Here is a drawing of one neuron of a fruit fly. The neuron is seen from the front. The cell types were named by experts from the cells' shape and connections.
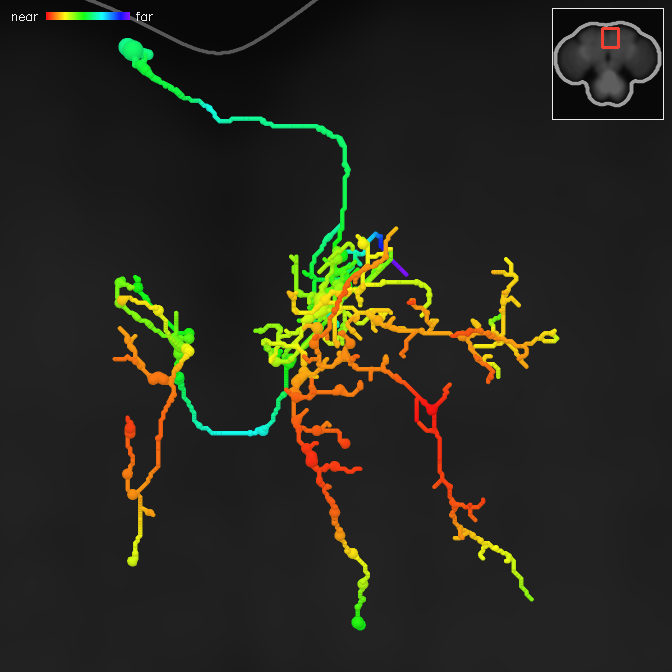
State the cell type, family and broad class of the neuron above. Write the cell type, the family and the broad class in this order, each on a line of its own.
CB1062
hemilineage SMPad3
central-brain intrinsic neuron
